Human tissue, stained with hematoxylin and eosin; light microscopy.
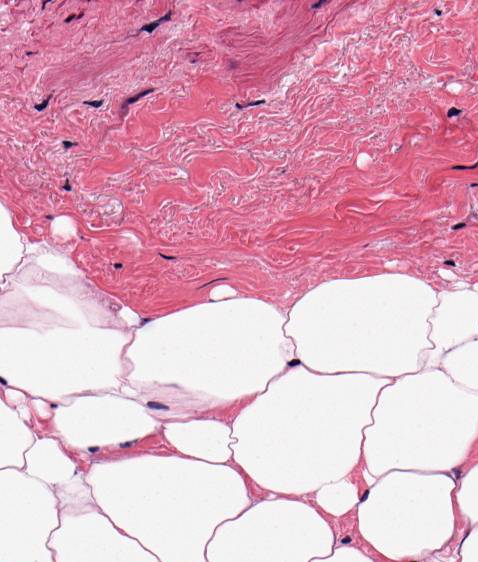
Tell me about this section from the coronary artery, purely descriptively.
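The upper half of the field is dense pink collagenous tissue; the lower half is fat. The two meet along a fairly sharp, roughly horizontal border across the middle. Sparse dark, thin, spindle-shaped fibroblast nuclei are scattered among the collagen bundles. Adipocyte nuclei are flattened and pressed against the cell borders.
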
